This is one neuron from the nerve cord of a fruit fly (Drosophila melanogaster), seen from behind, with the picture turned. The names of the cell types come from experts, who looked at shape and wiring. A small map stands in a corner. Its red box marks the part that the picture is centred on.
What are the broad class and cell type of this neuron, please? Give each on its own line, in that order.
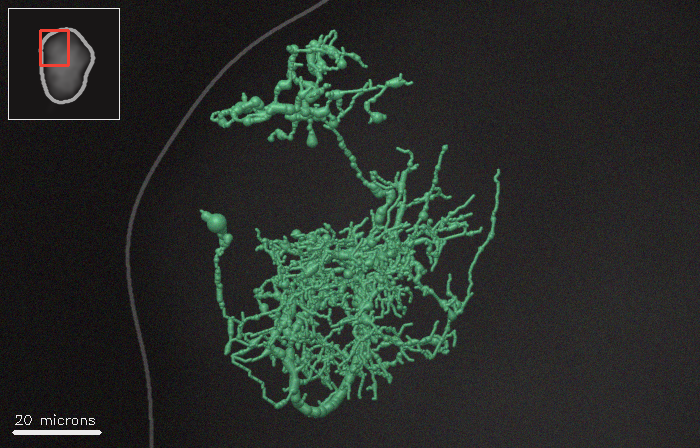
nerve-cord intrinsic neuron
INXXX320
